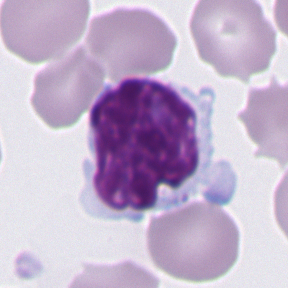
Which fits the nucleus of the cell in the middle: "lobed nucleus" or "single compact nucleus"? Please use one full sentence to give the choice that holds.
Its nucleus forms a single compact mass of round, oval or kidney shape.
